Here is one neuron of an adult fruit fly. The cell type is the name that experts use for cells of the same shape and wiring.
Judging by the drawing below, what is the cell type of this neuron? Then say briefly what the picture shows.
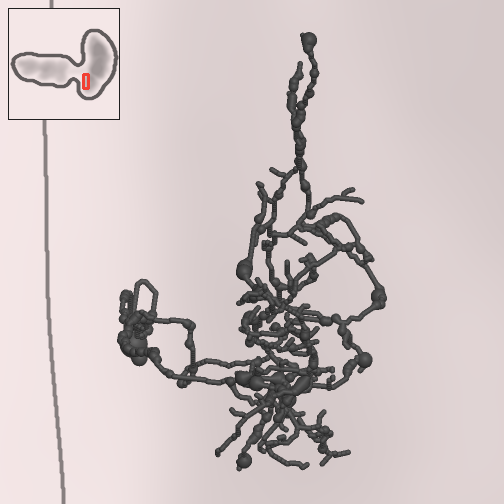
Its cell type is LPi2d. It is an optic-lobe intrinsic neuron. It lies in the brain. Dozens of branch ends can be seen.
